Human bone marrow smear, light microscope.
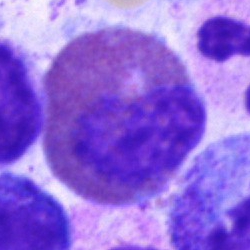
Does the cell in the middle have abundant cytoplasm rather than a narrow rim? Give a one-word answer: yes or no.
Yes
